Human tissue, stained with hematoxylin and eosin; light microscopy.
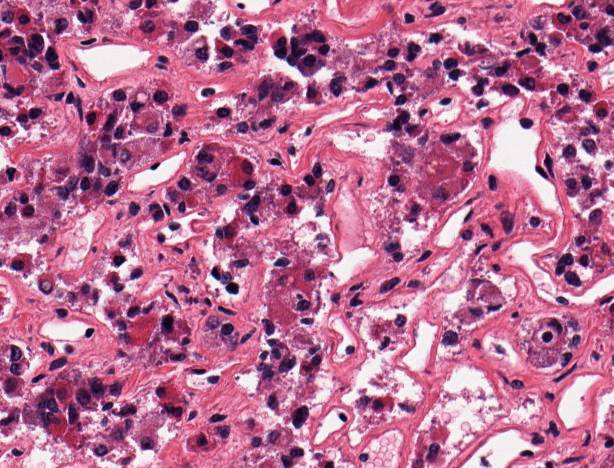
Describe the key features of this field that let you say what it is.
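That's the pars distalis of the pituitary. You've got thin pink collagenous strands branching all over, making an irregular network, and the cells sit crowded in loose clusters in its meshes, thickest over on the left.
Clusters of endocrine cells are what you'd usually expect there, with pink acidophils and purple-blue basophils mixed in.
Lots of these cells have granular purple-pink cytoplasm.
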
